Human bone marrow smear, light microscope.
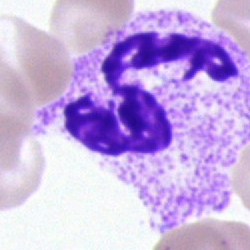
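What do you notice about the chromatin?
It is dark purple and coarsely clumped, with small paler gaps inside the nucleus.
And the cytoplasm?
Plentiful and pale lilac-pink, with many small lilac-purple granules scattered evenly through it.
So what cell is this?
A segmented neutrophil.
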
